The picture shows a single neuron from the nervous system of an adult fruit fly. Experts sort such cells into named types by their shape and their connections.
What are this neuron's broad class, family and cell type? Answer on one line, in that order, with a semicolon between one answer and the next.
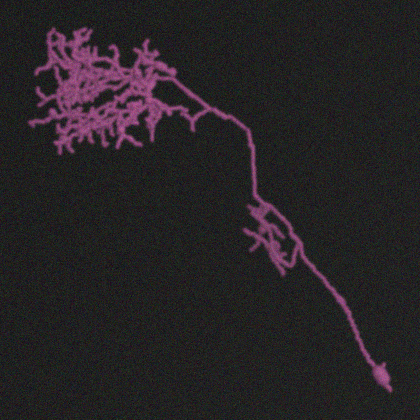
optic-lobe intrinsic neuron; Li; Li23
